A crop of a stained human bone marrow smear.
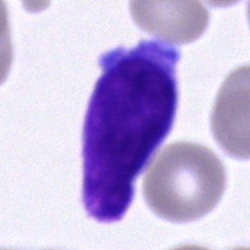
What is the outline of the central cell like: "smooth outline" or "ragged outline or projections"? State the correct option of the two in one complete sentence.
Along its outline, the cell is ragged or frayed, or bears projections, blebs or tags.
